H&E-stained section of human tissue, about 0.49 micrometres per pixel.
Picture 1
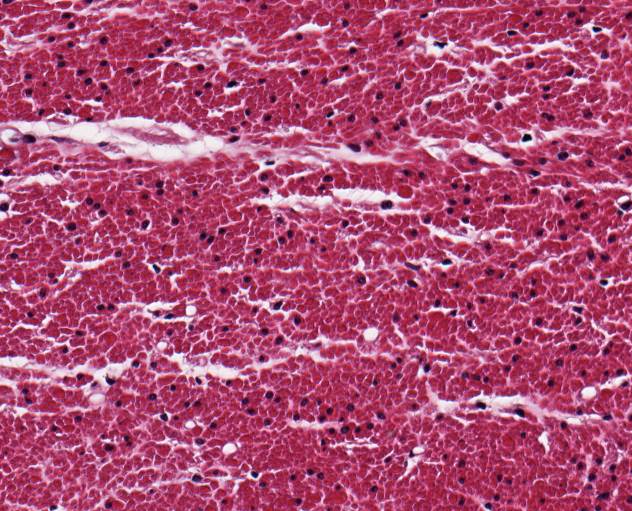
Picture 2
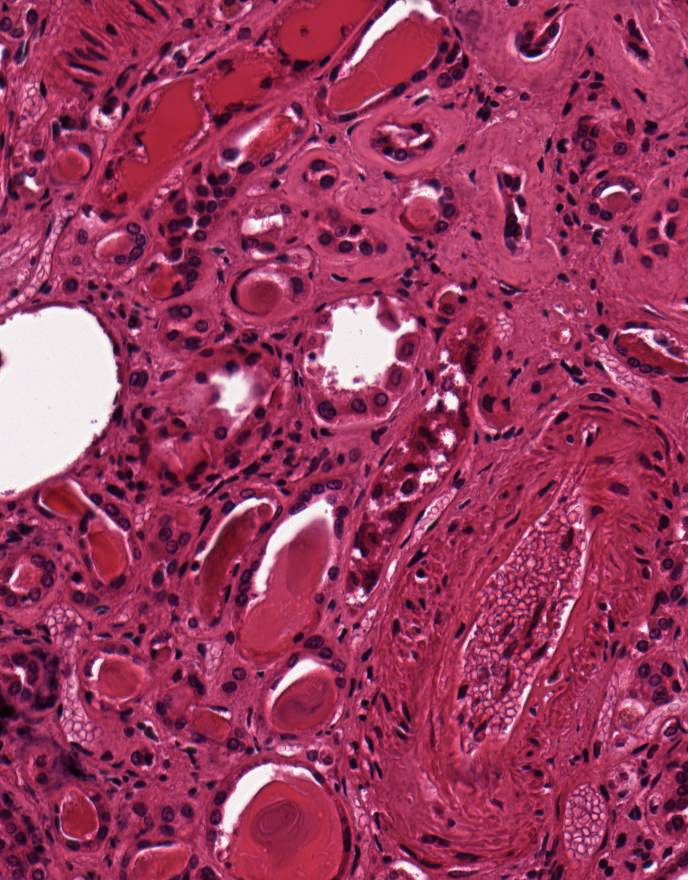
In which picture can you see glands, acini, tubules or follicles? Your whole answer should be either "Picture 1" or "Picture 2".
Picture 2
